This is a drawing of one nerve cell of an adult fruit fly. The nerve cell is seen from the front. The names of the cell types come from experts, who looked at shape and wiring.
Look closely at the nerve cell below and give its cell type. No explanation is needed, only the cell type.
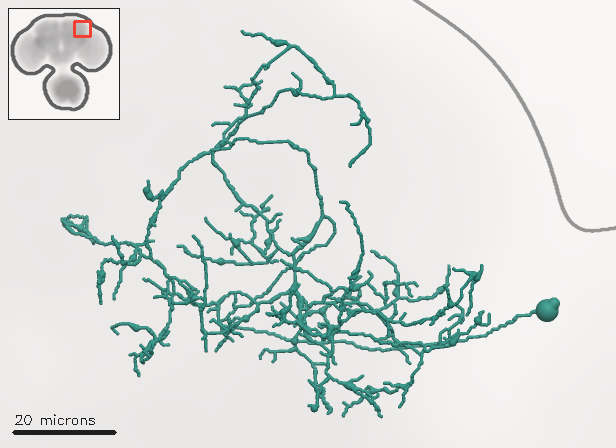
CB2733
